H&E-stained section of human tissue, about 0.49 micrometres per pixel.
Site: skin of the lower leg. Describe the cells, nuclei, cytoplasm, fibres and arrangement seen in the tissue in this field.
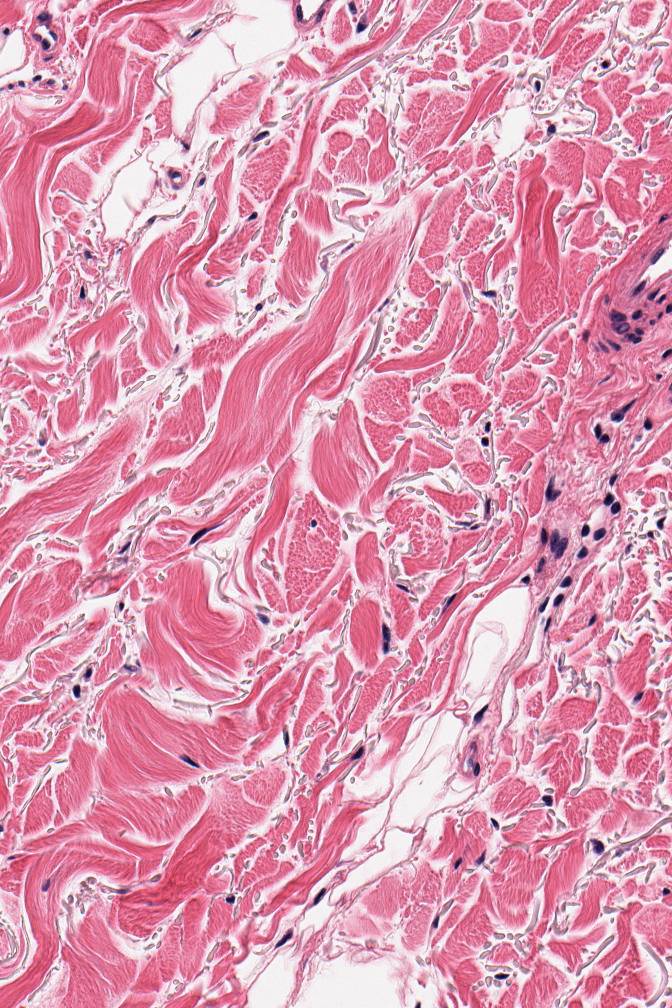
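You'll see pink fibre bundles filling the whole field, cut in mixed planes: some lengthwise, many across. The longest lengthwise ones cross the centre diagonally, lower left to upper right. Where they're cut across, the interior looks finely mottled and speckled. Nuclei are sparse, small and dark, mostly flattened or spindle-shaped, and they sit between the bundles.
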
